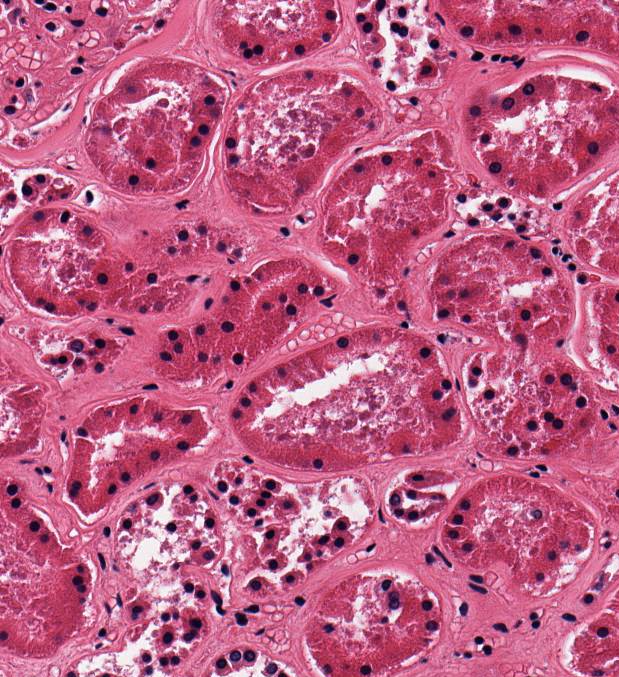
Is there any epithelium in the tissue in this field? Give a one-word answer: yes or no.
Yes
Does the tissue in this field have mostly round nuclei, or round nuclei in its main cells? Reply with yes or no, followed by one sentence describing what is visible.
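Yes. The lining cells have small, round, darkly staining nuclei.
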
